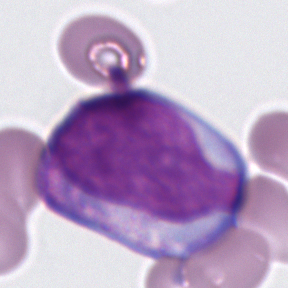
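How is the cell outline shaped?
Angular, with several fairly straight edges.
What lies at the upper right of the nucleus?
A shallow notch in which pale cytoplasm shows.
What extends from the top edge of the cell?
A short stalk projecting toward the red cell above.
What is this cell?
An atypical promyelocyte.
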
